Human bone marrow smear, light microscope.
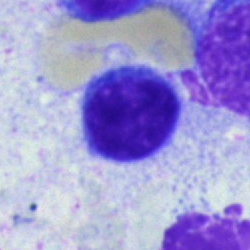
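Lymphocyte, the central cell in a stained human bone marrow smear. Its outline seems roughly round and smooth. The chromatin looks dense, staining dark purple throughout, and I can see no distinct nucleoli. As for cytoplasm, there is very little, at most a thin rim around the nucleus.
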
